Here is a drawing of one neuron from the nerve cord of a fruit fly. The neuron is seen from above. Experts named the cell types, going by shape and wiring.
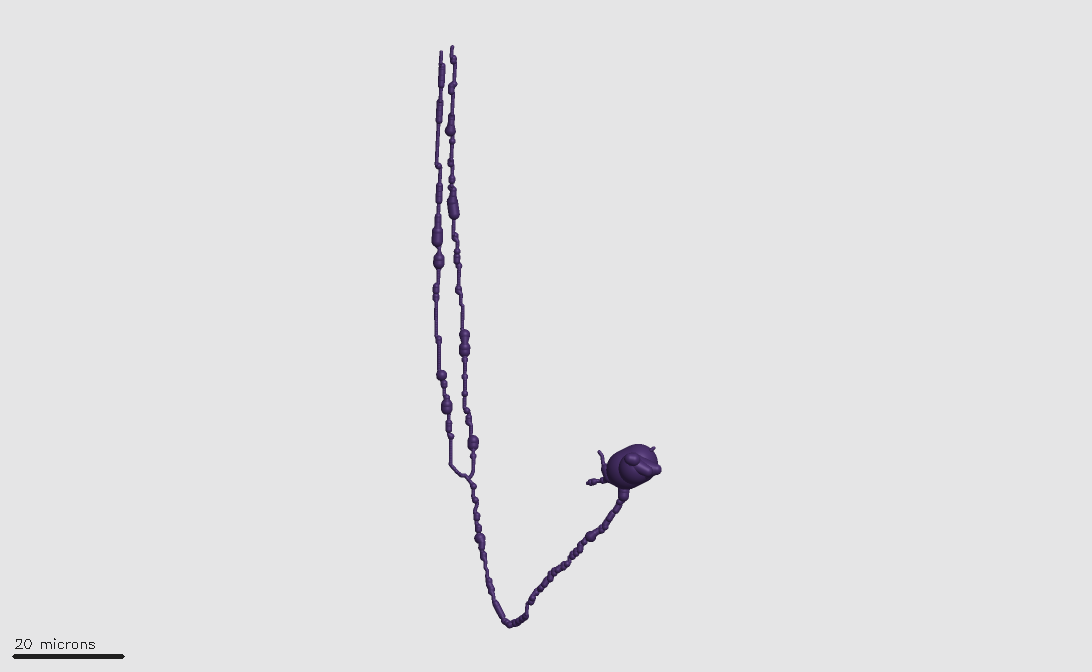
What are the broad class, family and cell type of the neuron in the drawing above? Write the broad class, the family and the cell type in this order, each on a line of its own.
ascending neuron
hemilineage 01A
AN01A055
